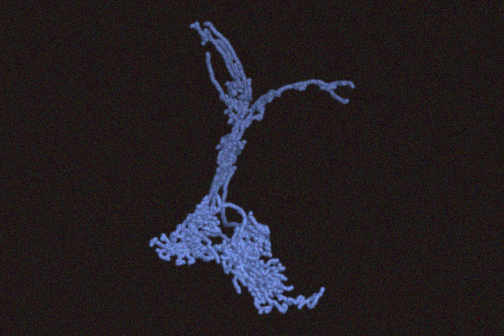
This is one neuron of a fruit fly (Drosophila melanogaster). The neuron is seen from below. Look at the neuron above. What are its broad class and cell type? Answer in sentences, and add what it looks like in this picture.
Its broad class is central-brain intrinsic neuron. The cell type is PRW073. Dozens of branch ends can be seen. As drawn here it is taller than it is wide.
